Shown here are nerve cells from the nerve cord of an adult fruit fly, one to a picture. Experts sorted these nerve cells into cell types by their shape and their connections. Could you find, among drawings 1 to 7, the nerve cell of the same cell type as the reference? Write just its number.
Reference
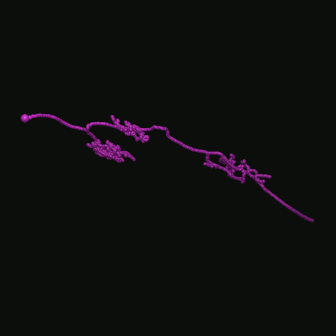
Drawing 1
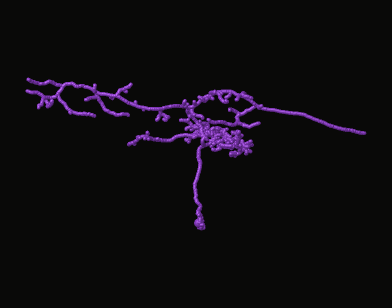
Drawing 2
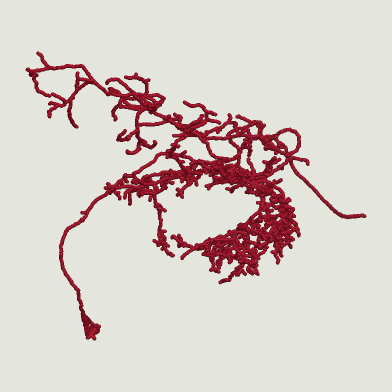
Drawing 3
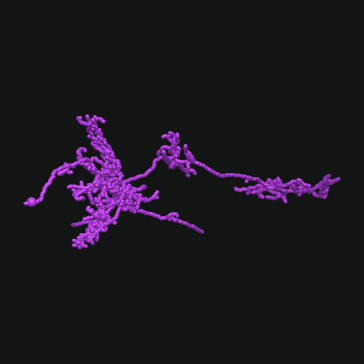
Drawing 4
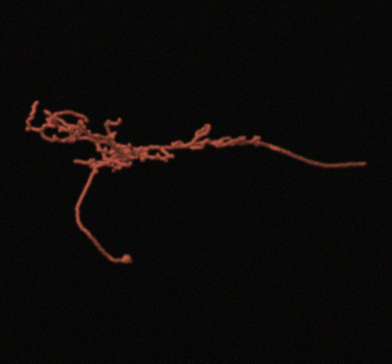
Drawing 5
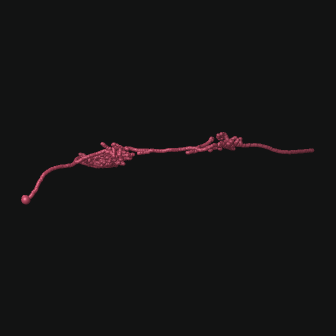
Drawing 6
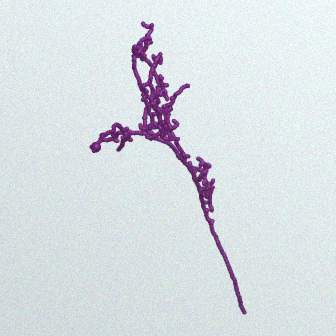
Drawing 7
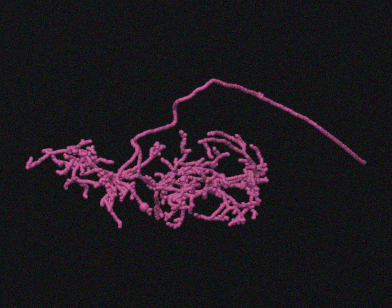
5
